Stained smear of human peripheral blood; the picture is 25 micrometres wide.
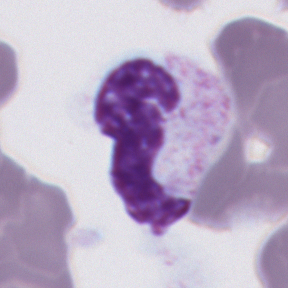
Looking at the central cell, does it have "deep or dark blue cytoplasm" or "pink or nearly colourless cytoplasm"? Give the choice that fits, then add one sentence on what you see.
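Pink or nearly colourless cytoplasm. The cytoplasm is pale pink rather than blue.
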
